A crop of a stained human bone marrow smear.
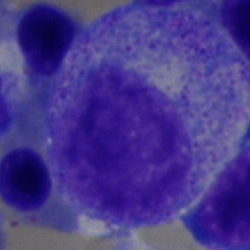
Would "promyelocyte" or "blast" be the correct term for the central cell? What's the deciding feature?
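My answer is promyelocyte rather than blast. What settles it for me is the cytoplasm, where many fine purple-red granules lie scattered.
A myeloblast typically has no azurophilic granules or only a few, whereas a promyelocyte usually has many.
Beyond that, I see finely granular chromatin rather than coarse clumps, plentiful pale grey-blue cytoplasm, and a paler area above and to the right of the nucleus.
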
